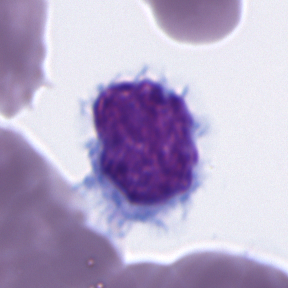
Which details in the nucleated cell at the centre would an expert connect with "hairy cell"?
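What strikes me first are the fine, hair-like projections running out from the cell surface all around its circumference.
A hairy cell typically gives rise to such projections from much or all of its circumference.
Since here they come from all of it, that part sits well with a hairy cell. Otherwise, the cytoplasm is pale blue, the nucleus is one unlobed mass, and the chromatin stains dense and dark purple throughout.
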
